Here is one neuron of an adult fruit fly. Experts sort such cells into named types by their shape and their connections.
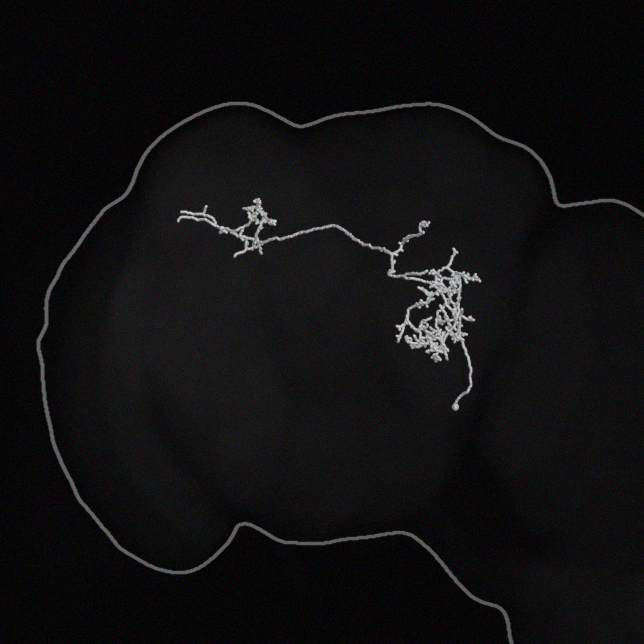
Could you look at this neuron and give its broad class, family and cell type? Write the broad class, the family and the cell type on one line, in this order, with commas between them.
central-brain intrinsic neuron, hemilineage VLPl&p2_lateral, CB1190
